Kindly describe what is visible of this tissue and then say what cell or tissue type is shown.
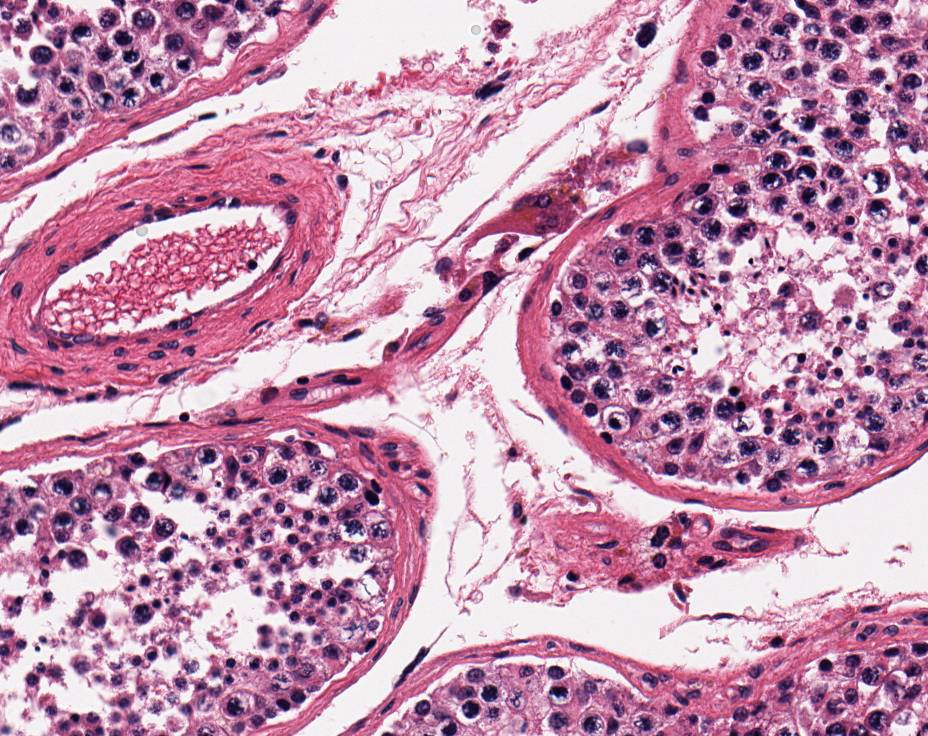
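Looking across, I see cut tubules packed with cells at the top left, right side, bottom left and bottom edge, around a central strip of connective tissue. Each tubule is filled by many layers of round cells, not lined by a single layer. Between them, in the centre and lower centre right, sit small clusters of polygonal cells with pink cytoplasm, holding golden-brown granules. This is testis.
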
